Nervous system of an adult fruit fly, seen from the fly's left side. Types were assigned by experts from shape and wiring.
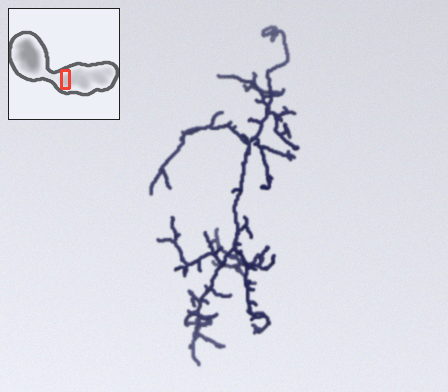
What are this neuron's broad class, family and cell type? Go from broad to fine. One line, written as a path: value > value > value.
nerve-cord intrinsic neuron > hemilineage 19A > IN19A073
